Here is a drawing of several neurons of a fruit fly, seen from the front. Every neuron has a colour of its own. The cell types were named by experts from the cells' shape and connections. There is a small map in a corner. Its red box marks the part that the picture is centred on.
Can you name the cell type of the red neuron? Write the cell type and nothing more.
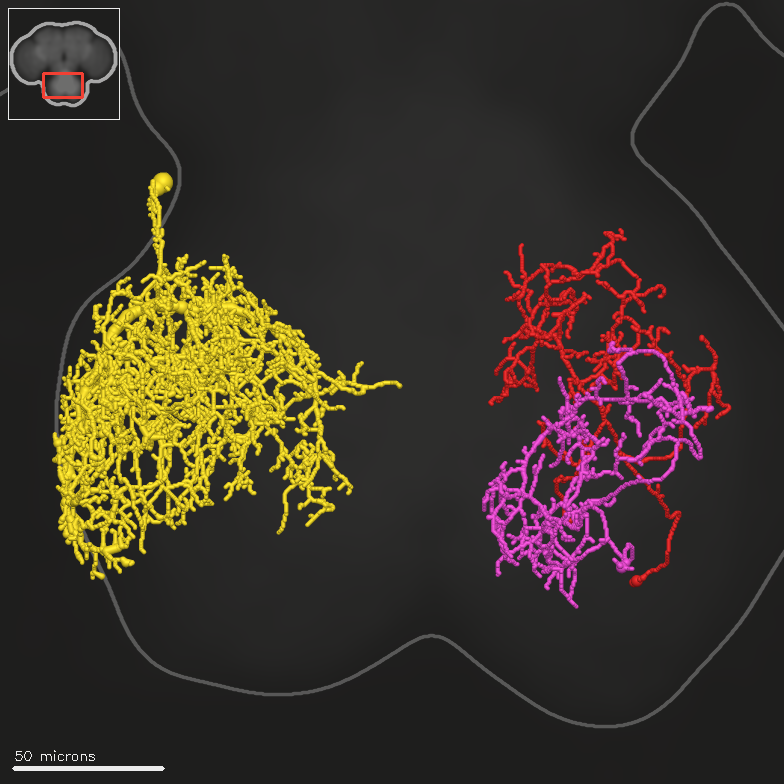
IN16B077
